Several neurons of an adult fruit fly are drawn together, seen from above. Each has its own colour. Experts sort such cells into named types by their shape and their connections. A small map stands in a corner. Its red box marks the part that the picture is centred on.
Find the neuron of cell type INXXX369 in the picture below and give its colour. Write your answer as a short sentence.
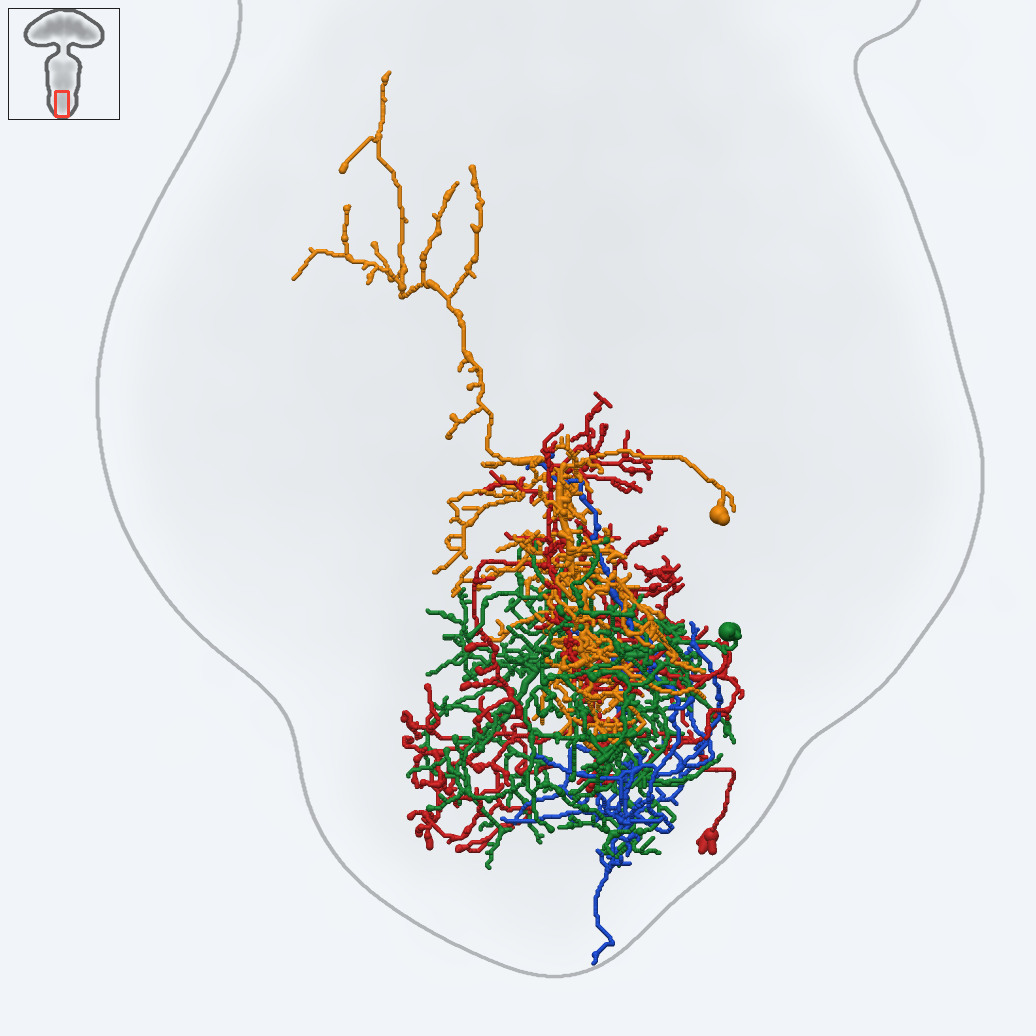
The colour is red.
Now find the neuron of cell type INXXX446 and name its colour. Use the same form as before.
The colour is blue.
